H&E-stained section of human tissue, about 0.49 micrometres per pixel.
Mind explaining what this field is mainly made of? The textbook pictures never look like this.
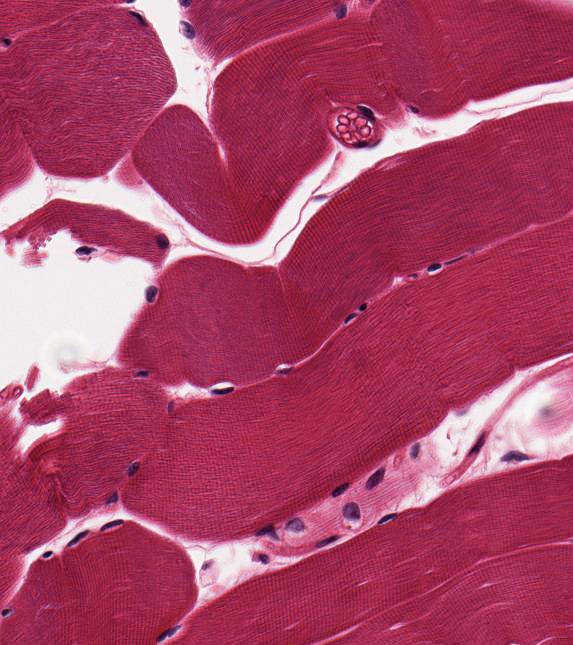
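The tissue is skeletal muscle. Fine cross-striations run transversely across the fibres, and the nuclei are flattened, dark and placed at the fibre edges.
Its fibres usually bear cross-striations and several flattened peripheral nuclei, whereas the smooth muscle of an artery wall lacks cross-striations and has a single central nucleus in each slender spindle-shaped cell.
White clefts separate many of the fibres, the largest empty space lying at the left edge; no fat cells are present.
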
